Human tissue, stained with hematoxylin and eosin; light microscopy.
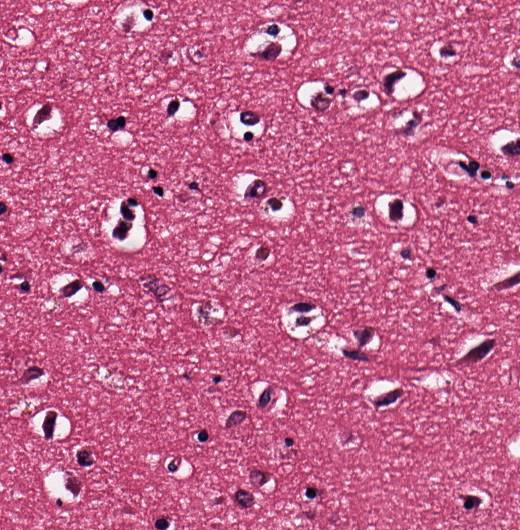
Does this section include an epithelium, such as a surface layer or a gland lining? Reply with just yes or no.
No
